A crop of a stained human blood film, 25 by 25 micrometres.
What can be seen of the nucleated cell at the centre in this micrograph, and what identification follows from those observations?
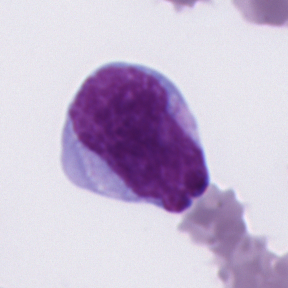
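Look first at the nucleus: it is elongated and runs diagonally from upper left to lower right. Within it, no nucleolus shows clearly. Around it the cytoplasm is pale blue, and you will find no granules there. This cell is a myeloblast.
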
